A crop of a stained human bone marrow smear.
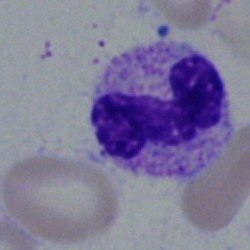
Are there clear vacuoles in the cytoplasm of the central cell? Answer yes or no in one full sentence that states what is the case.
No, clear vacuoles are not present; its cytoplasm shows no vacuoles.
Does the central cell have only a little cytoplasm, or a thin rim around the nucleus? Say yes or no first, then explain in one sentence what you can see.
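No. The cytoplasm is abundant and pale pinkish-lilac.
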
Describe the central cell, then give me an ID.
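Looking at it, the outline is round with a smooth edge. The nucleus is one elongated, curved band, bending upward at its right end. Chromatin looks dark purple and coarsely clumped. I see no nucleoli. It is a band neutrophil.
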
